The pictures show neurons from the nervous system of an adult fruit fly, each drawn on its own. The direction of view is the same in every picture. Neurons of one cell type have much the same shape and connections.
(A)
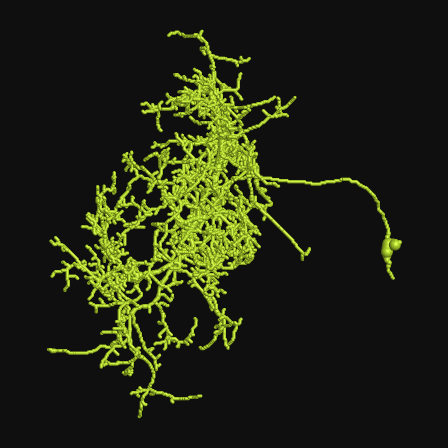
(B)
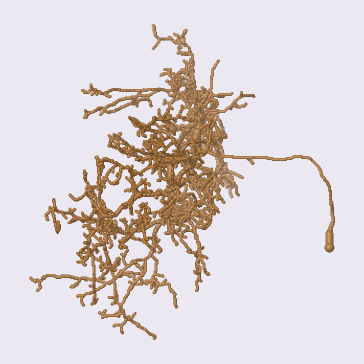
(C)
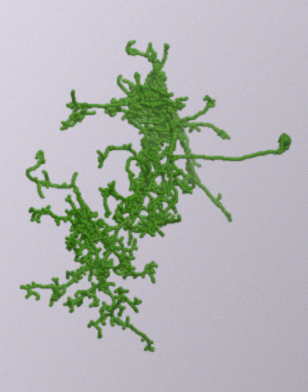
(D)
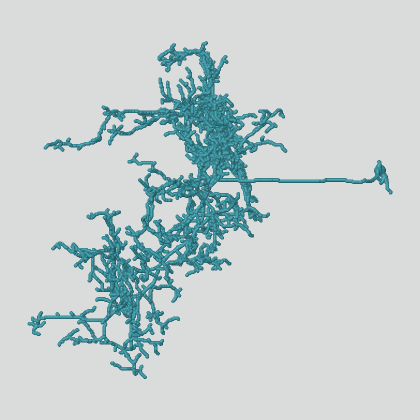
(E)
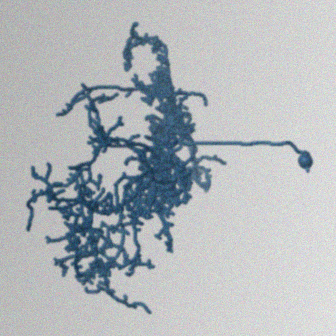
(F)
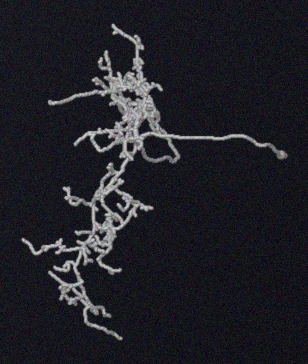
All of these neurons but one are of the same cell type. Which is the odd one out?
Picture F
